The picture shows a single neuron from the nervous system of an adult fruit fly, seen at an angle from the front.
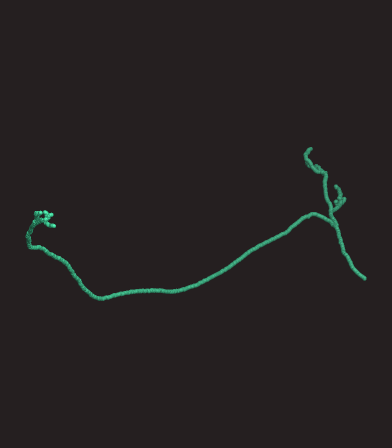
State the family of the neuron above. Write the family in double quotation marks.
"class mechanosensory proprioceptive"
